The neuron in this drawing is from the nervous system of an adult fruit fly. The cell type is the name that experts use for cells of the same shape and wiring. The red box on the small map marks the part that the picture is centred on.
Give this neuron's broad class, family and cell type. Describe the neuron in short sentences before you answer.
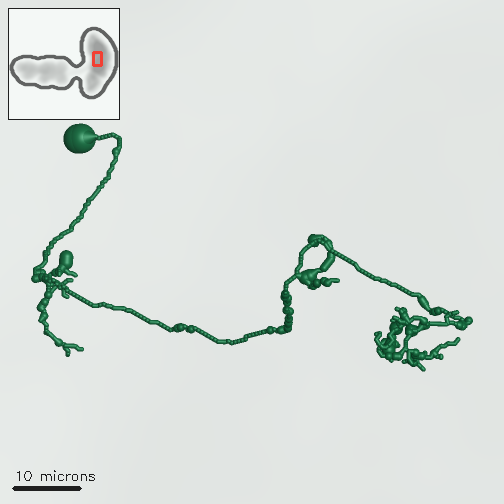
It is in the brain and does not reach the nerve cord. By the scale bar it is about 65 microns wide in this view. Its broad class is central-brain intrinsic neuron. Its family is called class CX. Its cell type is PFNp_a.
